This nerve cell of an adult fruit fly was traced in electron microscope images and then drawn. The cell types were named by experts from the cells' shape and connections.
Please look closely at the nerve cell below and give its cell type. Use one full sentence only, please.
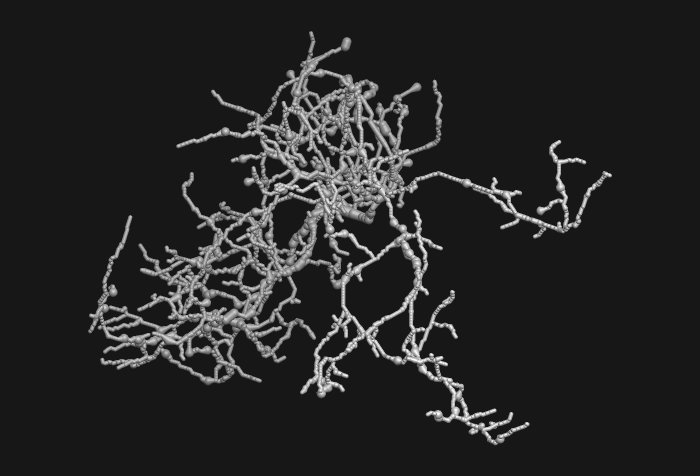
On the level of cell type, this nerve cell is IN13B021.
